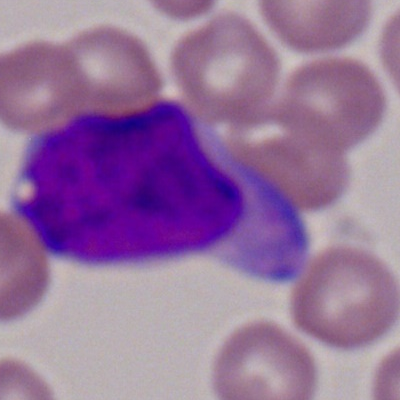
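Myeloblast, the cell in the middle. Its nucleus fills most of the cell and lies toward the left. Look at the chromatin: dark purple and patchy, with darker clumps. The cytoplasm is pale blue, mostly to the lower right of the nucleus.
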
